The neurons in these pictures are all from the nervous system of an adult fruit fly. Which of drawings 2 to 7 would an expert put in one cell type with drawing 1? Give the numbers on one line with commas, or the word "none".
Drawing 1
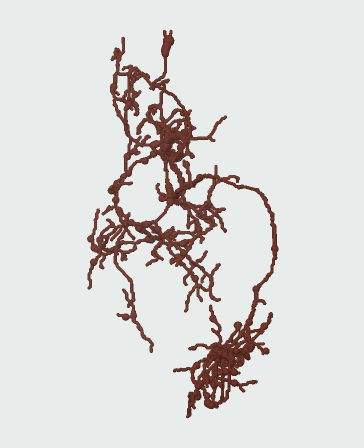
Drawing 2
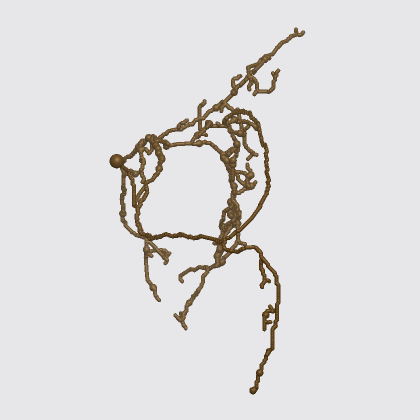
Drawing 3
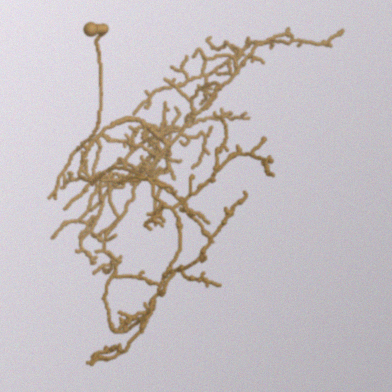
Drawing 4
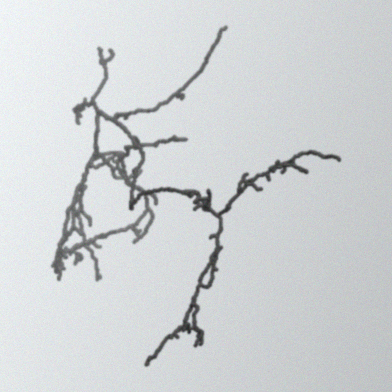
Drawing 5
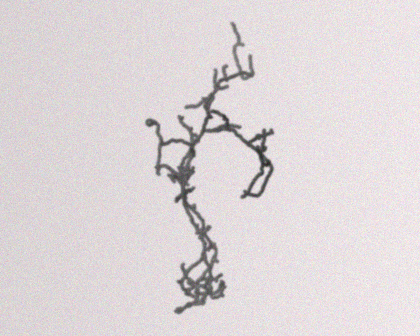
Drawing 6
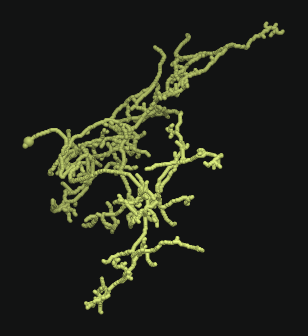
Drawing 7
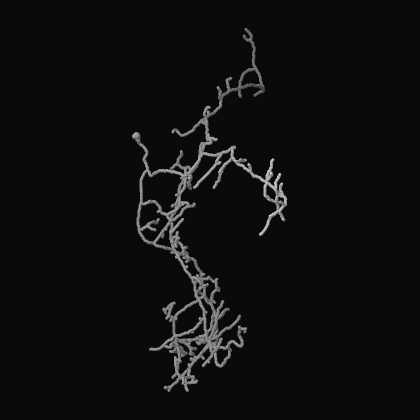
4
